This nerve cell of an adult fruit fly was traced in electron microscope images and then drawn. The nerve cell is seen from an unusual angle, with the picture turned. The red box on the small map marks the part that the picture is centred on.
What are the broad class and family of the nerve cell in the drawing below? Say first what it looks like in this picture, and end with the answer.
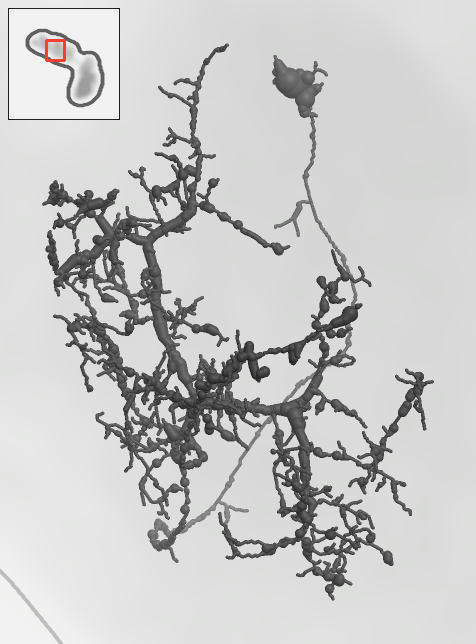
Its cell body lies at the top of the picture. More than a hundred branch ends can be seen. It is a nerve-cord intrinsic neuron. The family is hemilineage 06B.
